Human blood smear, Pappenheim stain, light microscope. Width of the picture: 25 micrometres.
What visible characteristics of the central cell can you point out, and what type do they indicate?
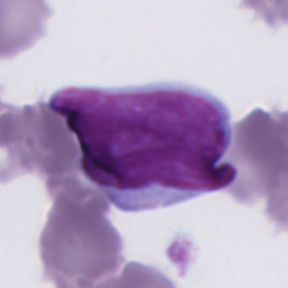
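Outline irregular and angular, wider than tall. Nucleus irregular, with a sharp notch cut into its lower right end. Chromatin finely textured, faint streaks and folds, no coarse clumps. No granules seen in the cytoplasm. Central cell: myeloblast.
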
